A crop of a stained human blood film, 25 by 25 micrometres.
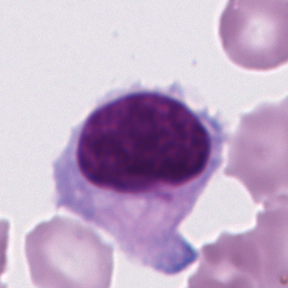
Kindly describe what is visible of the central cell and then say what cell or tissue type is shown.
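Looking first at the layout, the nucleus sits in the upper part of the cell and most of the cytoplasm lies below it. That nucleus is oval, about 12 by 9 micrometres, and its chromatin stains a dense dark purple throughout. Along the upper edge, small fine projections fringe the cell. At the tip of the lower right extension, the cytoplasm turns a deeper blue. So this is a hairy cell.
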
